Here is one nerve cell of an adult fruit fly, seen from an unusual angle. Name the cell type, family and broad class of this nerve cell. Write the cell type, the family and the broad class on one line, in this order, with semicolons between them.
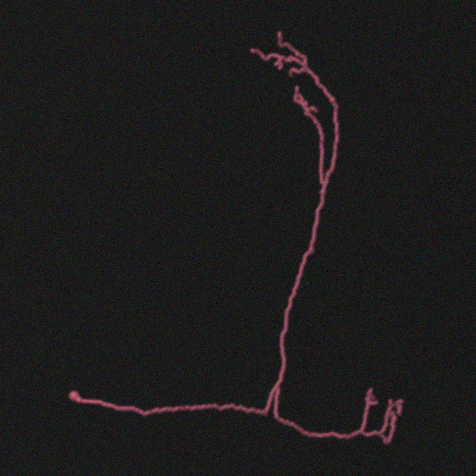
FB9B_e; hemilineage AOTUv4_ventral; central-brain intrinsic neuron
